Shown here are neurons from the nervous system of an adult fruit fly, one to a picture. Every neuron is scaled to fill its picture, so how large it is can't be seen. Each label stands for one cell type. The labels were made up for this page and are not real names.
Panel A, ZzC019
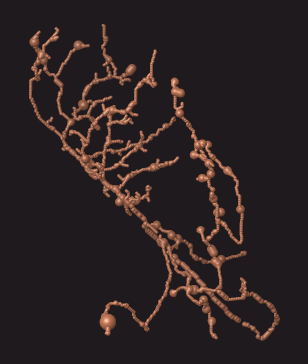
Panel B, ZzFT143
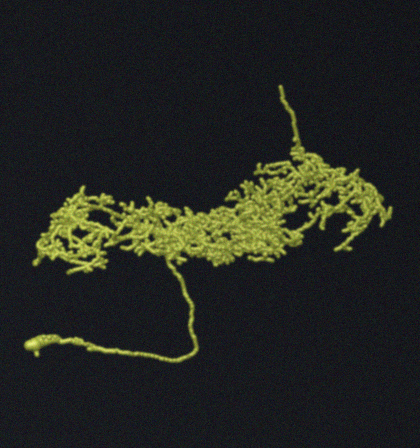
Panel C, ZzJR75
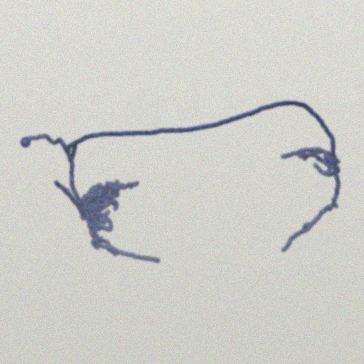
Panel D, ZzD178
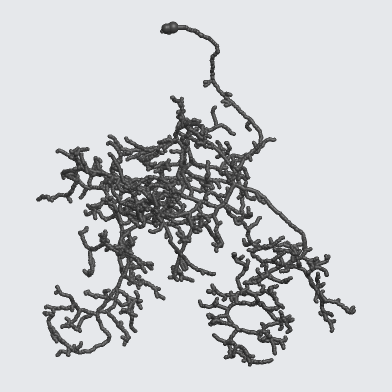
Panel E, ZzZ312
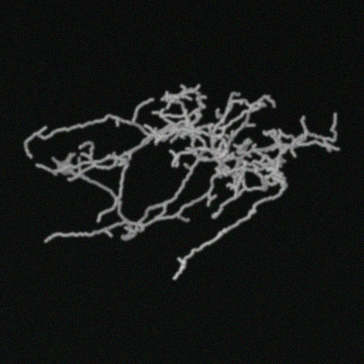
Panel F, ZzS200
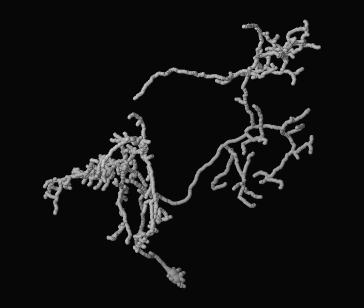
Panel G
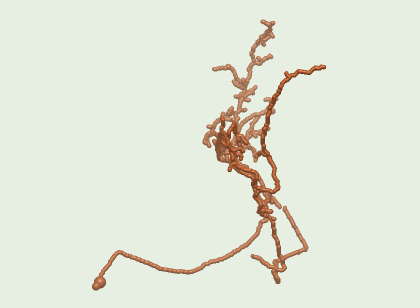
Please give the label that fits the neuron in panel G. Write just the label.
ZzC019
